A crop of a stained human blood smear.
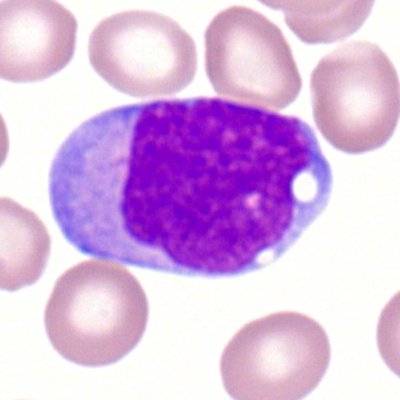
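Myeloblast, the central cell. Its outline is oval, longer side to side than top to bottom, and smooth-edged. The nucleus has a fairly straight left border. Chromatin is dark purple and clumped, with small paler gaps. Two small clear round vacuoles lie at the right edge.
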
